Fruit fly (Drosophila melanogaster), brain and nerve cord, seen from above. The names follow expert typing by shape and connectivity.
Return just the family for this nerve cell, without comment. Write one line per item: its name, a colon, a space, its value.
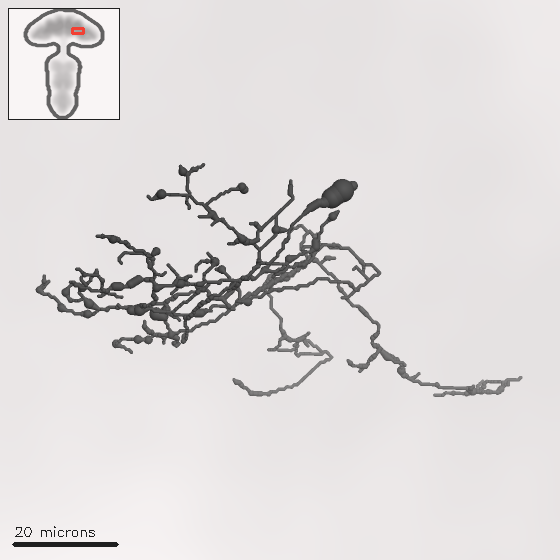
family: hemilineage LHd2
